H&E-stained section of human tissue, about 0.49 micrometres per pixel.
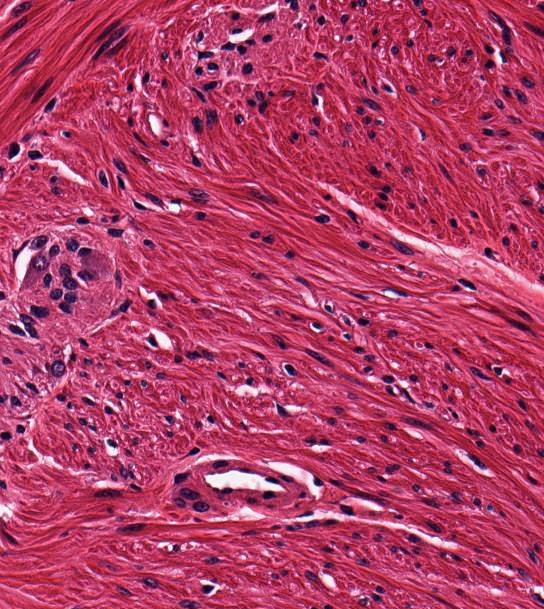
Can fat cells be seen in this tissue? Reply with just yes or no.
No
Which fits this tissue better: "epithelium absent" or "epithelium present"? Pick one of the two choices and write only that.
Epithelium absent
